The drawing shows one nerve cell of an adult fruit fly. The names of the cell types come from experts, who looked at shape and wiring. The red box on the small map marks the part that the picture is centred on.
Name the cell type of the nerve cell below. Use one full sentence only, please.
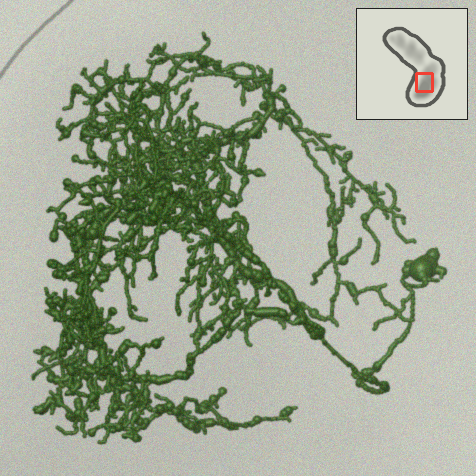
This nerve cell is an instance of the cell type CL064.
